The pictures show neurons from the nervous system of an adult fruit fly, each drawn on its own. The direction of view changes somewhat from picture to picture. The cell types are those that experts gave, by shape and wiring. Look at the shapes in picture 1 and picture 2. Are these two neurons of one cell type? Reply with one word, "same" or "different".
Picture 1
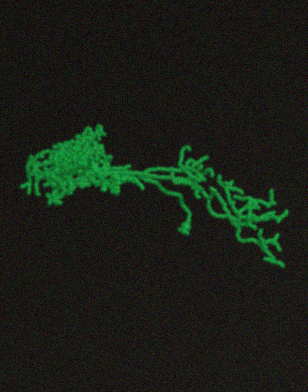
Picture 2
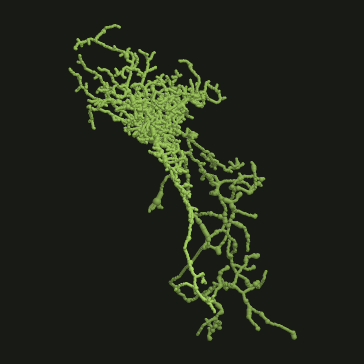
same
